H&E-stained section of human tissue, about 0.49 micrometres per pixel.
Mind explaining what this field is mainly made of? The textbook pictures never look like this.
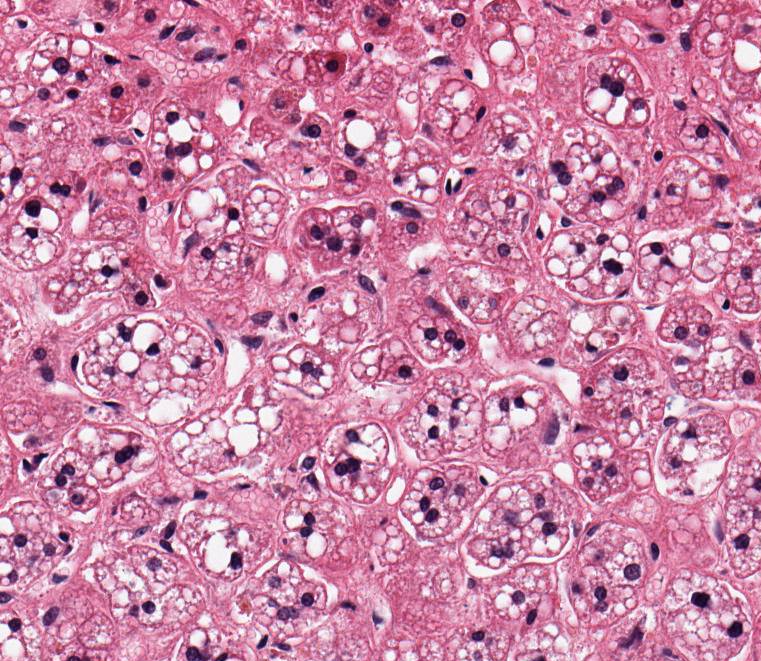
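Zona fasciculata of the adrenal gland. Deciding point: most cells' cytoplasm crowded with clear round vacuoles, mostly small, a few larger ones scattered among them.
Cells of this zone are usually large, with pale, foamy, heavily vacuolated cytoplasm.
Cells grouped in closely packed rounded nests of several cells across the field. Upper left: some cells with denser pink cytoplasm, fewer vacuoles.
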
